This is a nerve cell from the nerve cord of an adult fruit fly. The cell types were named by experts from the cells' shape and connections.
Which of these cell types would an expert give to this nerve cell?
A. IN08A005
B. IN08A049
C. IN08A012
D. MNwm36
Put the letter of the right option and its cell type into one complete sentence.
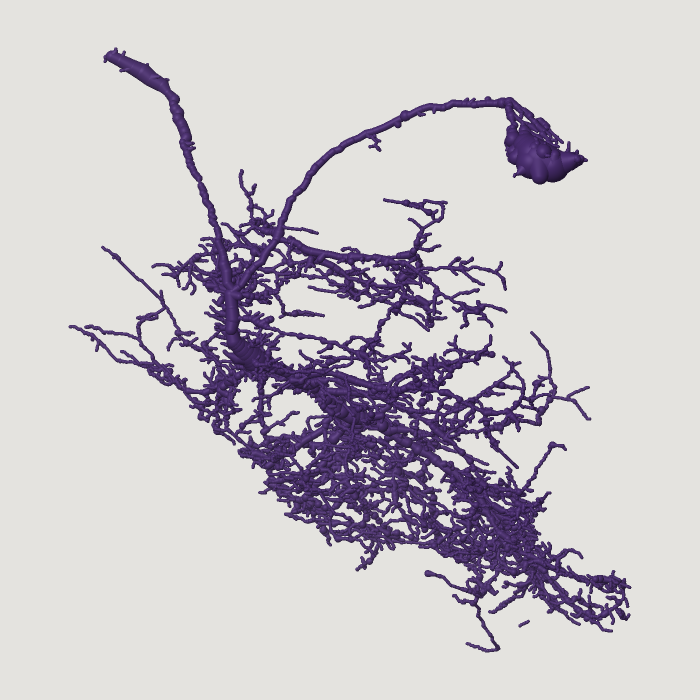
What the nerve cell is, by cell type, is MNwm36, option D.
